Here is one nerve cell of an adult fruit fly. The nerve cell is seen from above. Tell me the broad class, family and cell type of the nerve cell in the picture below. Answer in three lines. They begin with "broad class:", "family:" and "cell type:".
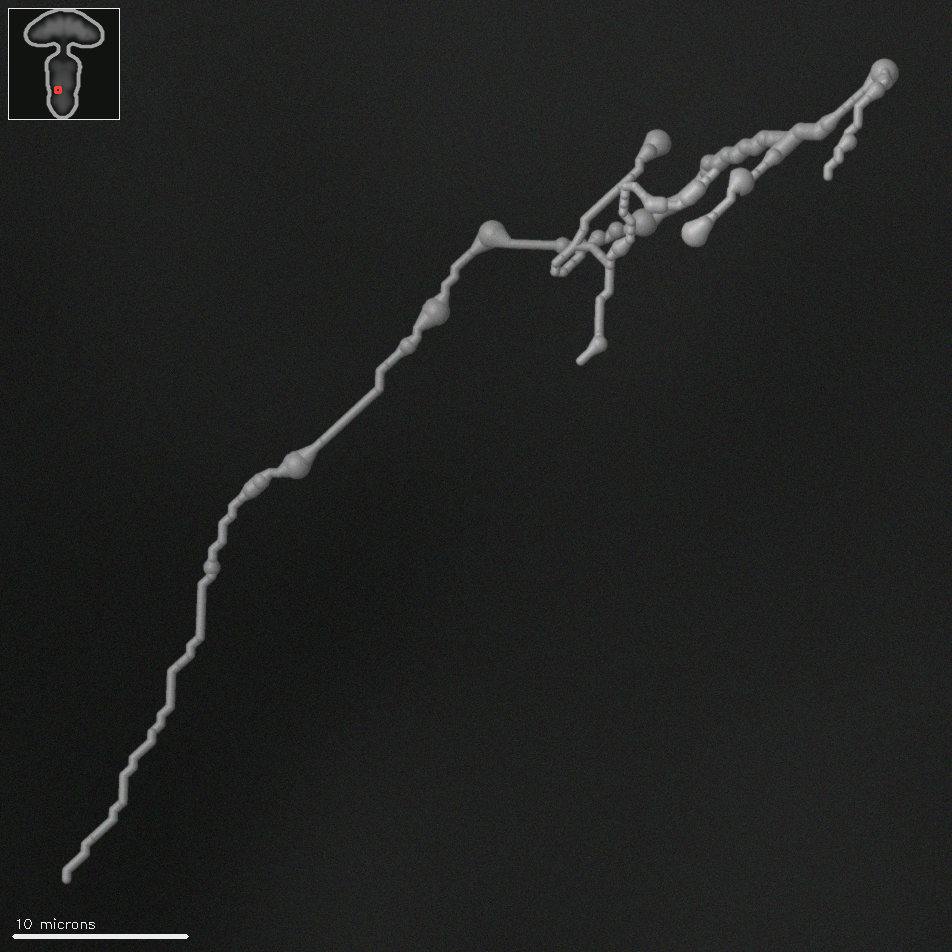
broad class: sensory neuron entering the nerve cord
family: class mechanosensory tactile
cell type: SNta25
